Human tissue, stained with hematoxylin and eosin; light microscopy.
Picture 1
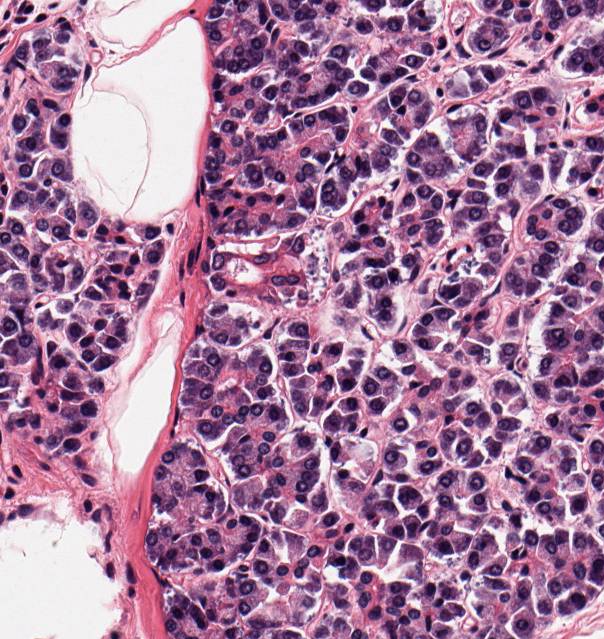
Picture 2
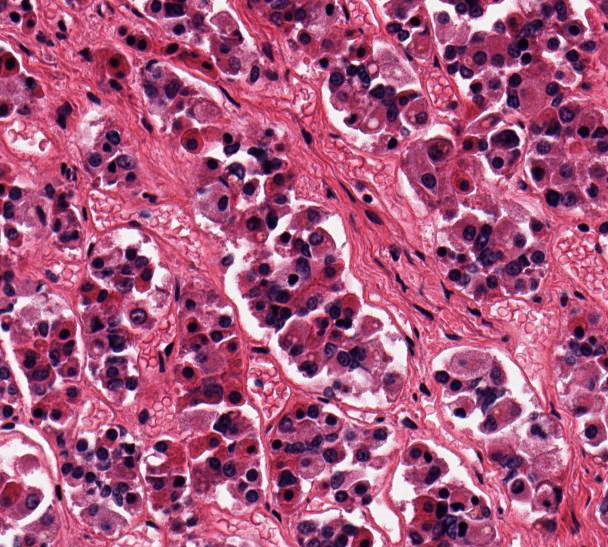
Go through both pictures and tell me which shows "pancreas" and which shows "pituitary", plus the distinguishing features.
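Answer: picture 1 is pancreas, picture 2 pituitary. Closely packed small groups of polygonal epithelial cells with granular purple cytoplasm and round nuclei, many showing a nucleolus, fill most of picture 1 right of a thin, roughly vertical band of pink collagen. Picture 2 is grouped into rounded nests parted by thin strands of connective tissue, where cells with bright red cytoplasm mix with cells of pale pink-purple cytoplasm, all with round, dark nuclei. Thin-walled capillaries packed with red blood cells lie in the strands, including on the left.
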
